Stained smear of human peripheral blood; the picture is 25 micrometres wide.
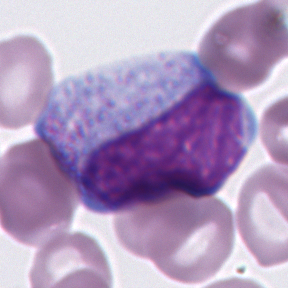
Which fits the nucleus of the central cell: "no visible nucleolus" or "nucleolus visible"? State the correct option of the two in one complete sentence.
Visible nucleoli are absent from the nucleus of this cell.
